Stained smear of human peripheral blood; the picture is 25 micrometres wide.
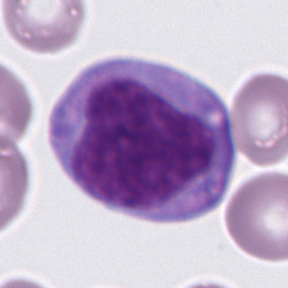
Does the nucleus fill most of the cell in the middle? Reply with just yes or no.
Yes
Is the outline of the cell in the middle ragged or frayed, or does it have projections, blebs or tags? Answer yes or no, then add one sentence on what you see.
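No. The cell has a smooth oval outline.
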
